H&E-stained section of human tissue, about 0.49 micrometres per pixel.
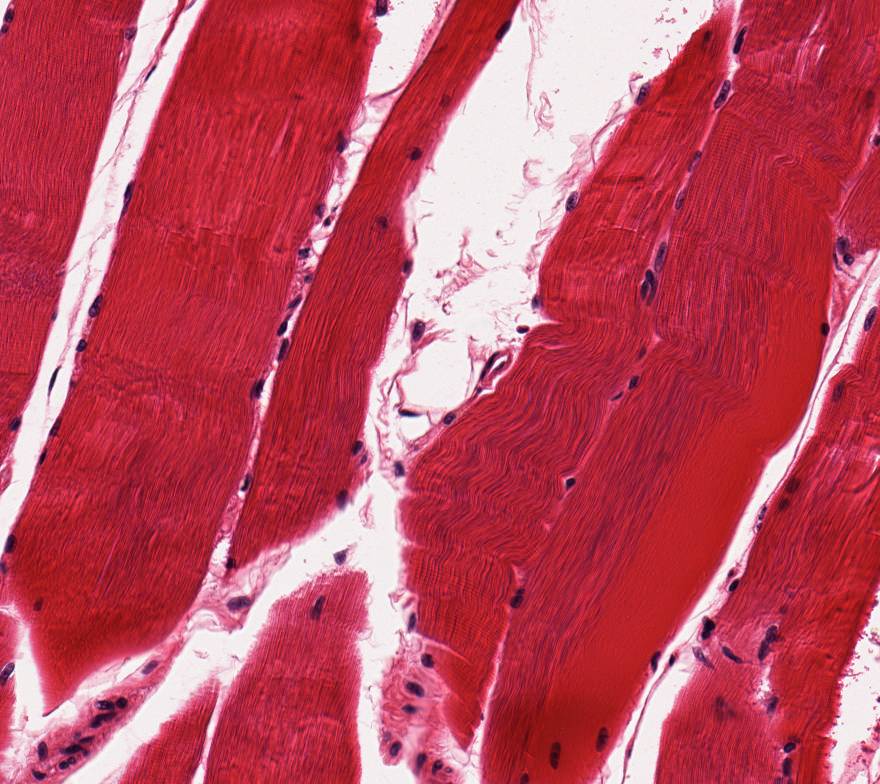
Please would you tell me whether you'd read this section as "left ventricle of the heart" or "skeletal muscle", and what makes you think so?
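This is skeletal muscle. It is decided by the nuclei, which are dark, flattened and lie at the fibre edges.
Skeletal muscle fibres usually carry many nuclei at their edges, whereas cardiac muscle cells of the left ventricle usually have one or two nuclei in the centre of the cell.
Fine striations cross the fibres at right angles to their length.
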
